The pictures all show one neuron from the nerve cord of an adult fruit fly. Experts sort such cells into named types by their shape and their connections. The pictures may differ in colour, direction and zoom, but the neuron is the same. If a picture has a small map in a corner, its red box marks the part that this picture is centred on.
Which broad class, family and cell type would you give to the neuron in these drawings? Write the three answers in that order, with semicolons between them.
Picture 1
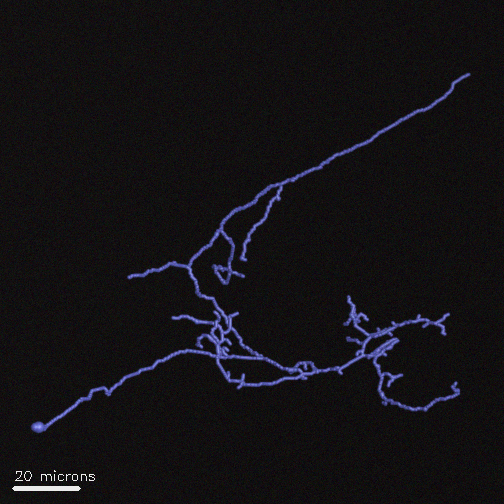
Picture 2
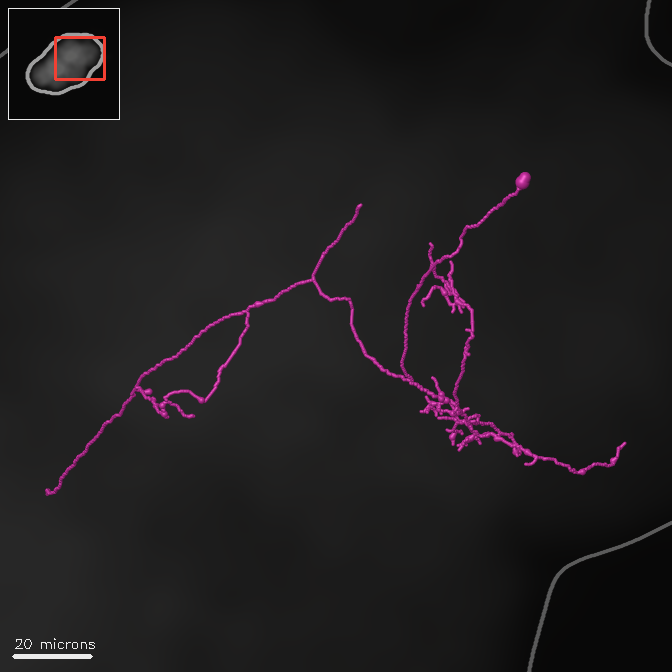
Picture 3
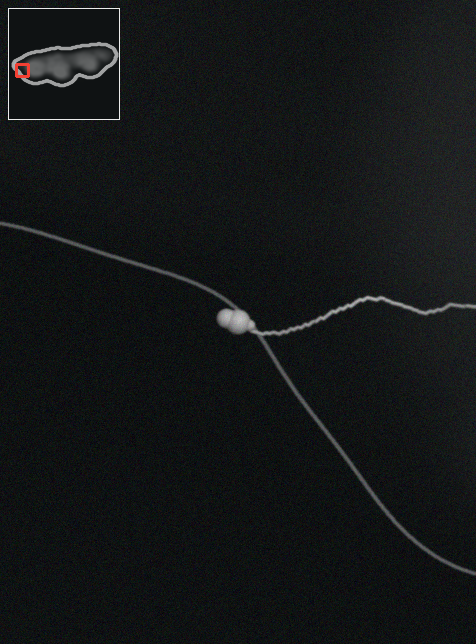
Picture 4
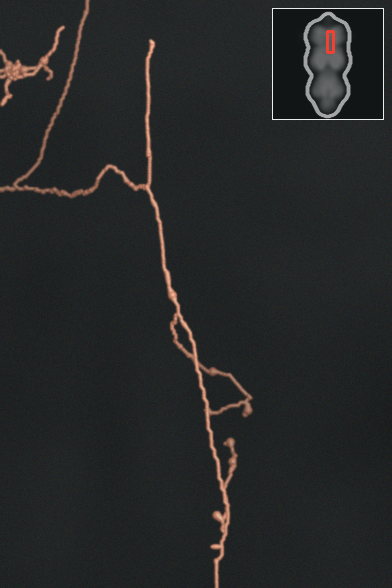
ascending neuron; hemilineage 10B; AN10B061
